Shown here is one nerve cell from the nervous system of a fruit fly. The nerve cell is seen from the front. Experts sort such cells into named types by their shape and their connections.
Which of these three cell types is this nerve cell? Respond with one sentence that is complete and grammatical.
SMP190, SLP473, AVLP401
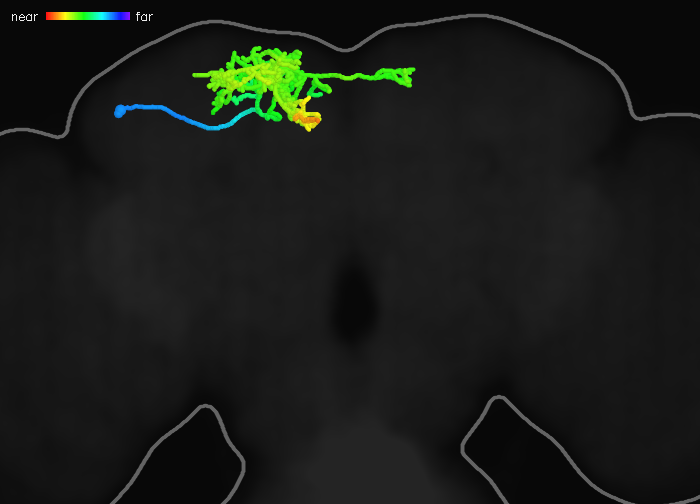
The nerve cell is categorized under cell type SMP190.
